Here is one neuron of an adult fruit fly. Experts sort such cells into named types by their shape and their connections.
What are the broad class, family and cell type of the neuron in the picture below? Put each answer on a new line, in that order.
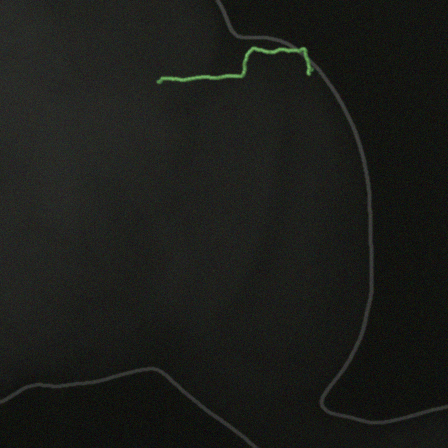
photoreceptor or other optic-lobe sensory neuron
class visual
R7d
